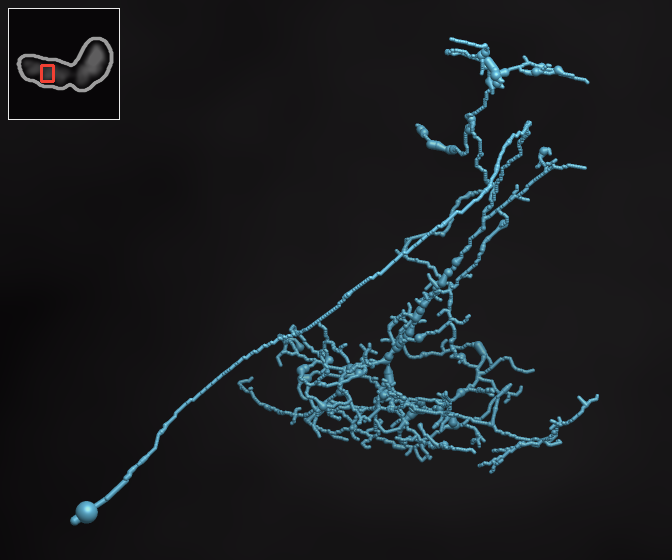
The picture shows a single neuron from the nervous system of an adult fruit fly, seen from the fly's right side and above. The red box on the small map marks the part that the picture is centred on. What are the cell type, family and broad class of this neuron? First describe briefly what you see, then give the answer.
The cell body is at the lower left of the picture. The picture shows dozens of branch ends. It is of cell type IN12B073. The family is hemilineage 12B. Its broad class is nerve-cord intrinsic neuron.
